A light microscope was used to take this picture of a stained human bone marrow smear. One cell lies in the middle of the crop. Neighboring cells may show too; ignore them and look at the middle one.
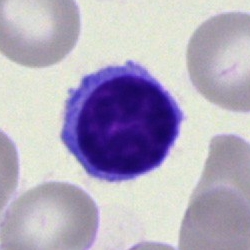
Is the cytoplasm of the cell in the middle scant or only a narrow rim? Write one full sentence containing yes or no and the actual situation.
Yes, most of the cell is filled by the nucleus.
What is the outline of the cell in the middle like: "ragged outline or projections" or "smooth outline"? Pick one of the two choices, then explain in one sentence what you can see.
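Ragged outline or projections. The cell outline is slightly ragged, most noticeably along the upper left edge.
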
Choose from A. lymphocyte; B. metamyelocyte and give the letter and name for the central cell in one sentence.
The correct identification, given in option A, is that the central cell is a lymphocyte.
